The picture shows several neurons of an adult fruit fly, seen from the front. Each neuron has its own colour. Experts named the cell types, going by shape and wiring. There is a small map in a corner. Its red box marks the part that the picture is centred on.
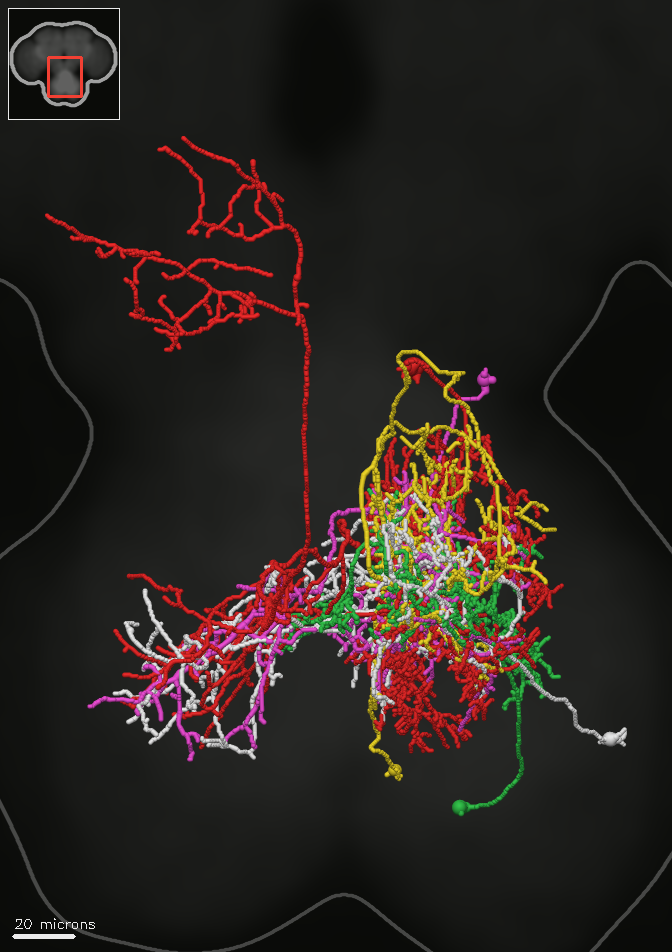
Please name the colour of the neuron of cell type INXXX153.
magenta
